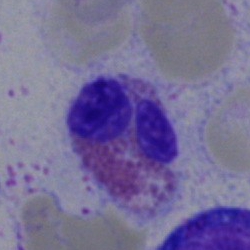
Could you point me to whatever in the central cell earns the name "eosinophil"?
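The nucleus goes with an eosinophil, as it is split into two separate lobes lying side by side.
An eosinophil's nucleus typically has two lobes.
Of the two, the left lobe is slightly larger than the right. The cytoplasm holds many granules, and their colour here is reddish-pink.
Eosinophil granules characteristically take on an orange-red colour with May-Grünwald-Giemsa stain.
So the granules lean a little more toward pink than that usual orange-red. Most of them are gathered in the part of the cell below the nucleus.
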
